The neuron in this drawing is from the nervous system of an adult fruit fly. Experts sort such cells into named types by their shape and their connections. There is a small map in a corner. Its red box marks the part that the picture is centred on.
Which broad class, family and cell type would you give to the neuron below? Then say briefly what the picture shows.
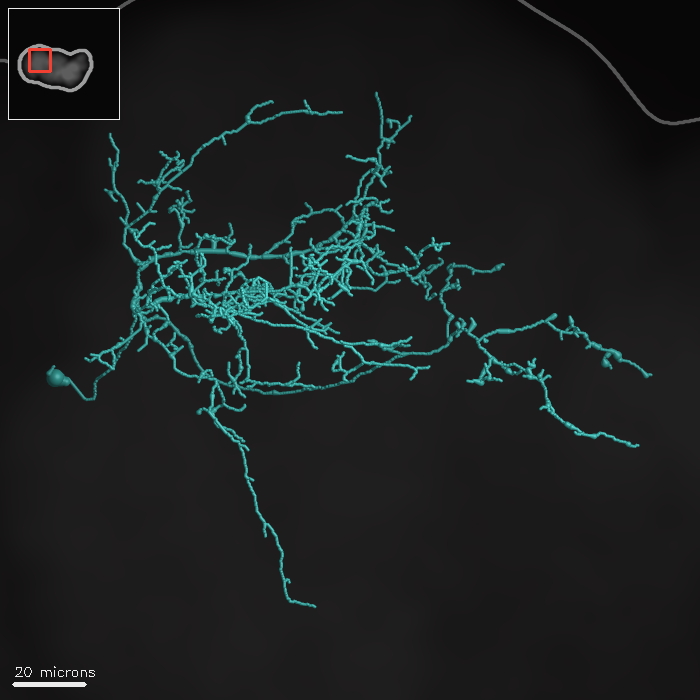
Its broad class is central-brain intrinsic neuron. The family is hemilineage SLPa&l1_anterior. It is of cell type CL080. The cell body can be seen on the left of the picture. By the scale bar it is about 170 microns wide in this view. The picture shows more than a hundred branch ends.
